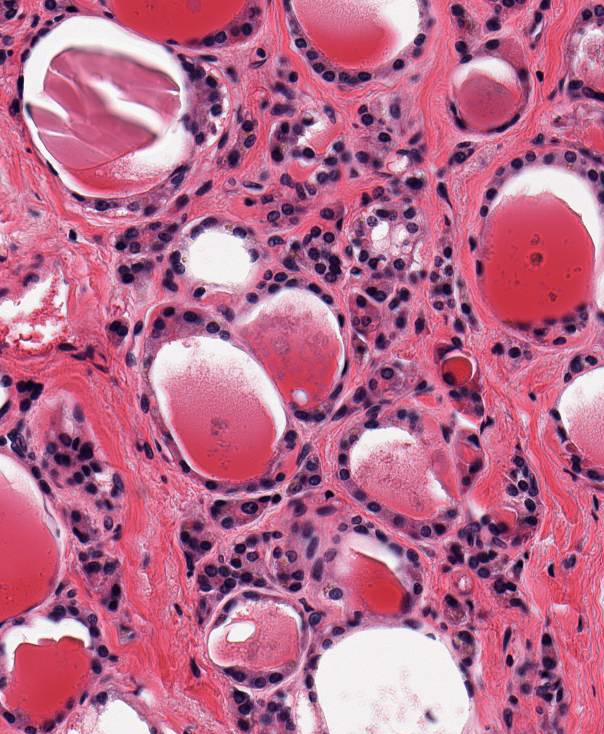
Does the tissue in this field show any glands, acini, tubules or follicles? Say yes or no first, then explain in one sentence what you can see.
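Yes. Rounded follicles of widely varying size are scattered across the whole field.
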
